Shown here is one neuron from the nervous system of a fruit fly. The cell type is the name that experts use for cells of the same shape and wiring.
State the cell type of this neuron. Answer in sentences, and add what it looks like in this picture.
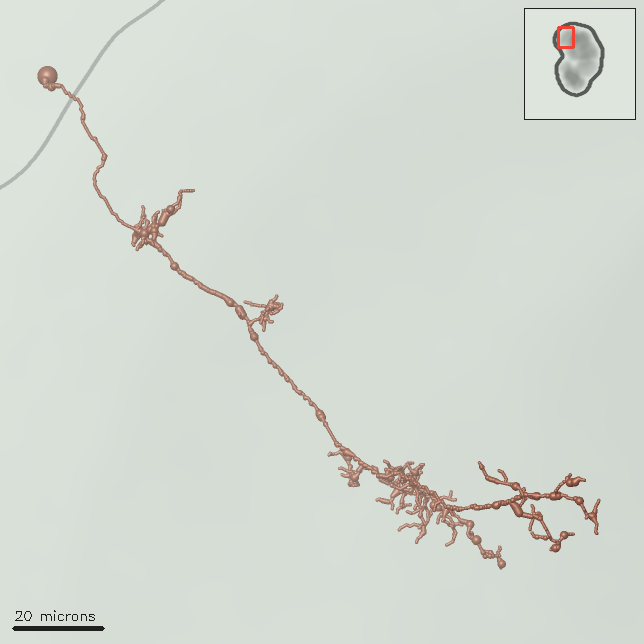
It is of cell type TmY4. It is an optic-lobe intrinsic neuron. The cell body is at the upper left of the picture. By the scale bar it is about 130 microns wide in this view. Dozens of branch ends can be seen.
